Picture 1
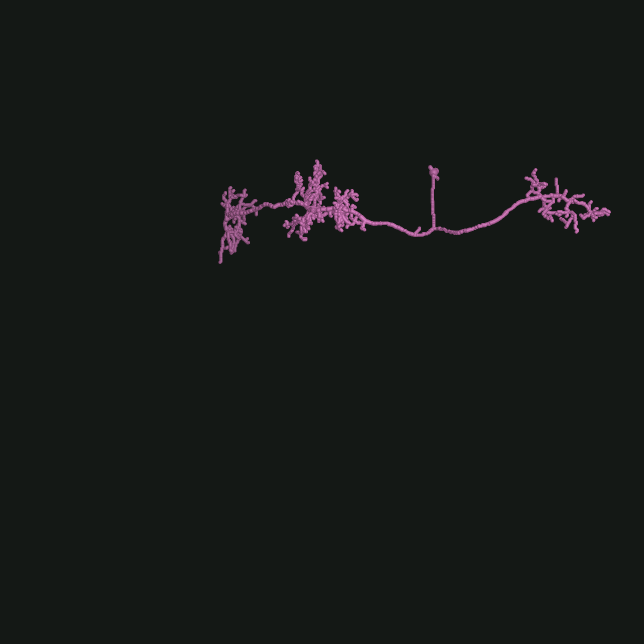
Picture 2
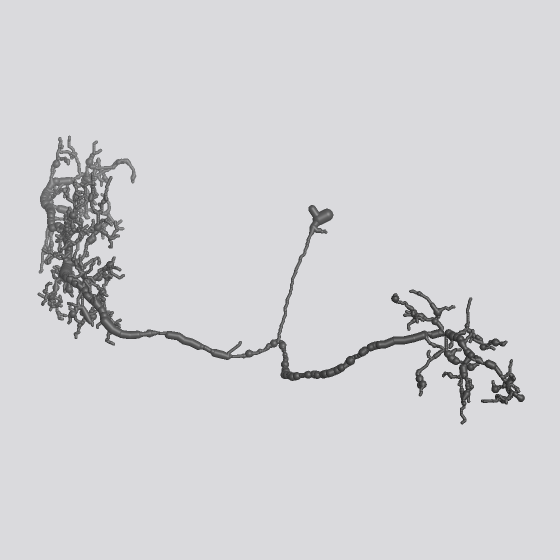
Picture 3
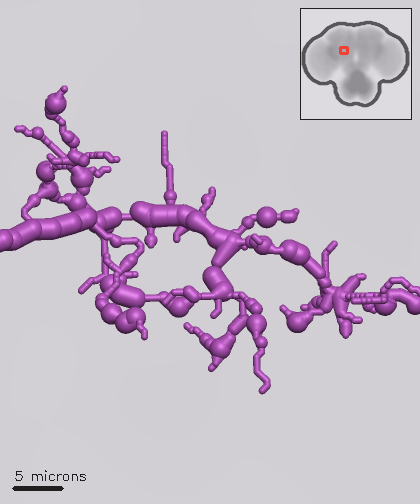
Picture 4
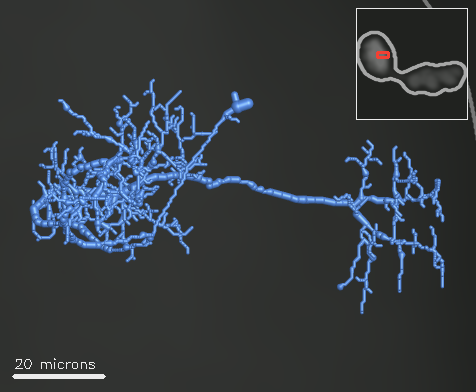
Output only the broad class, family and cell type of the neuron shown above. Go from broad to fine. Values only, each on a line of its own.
visual projection neuron
hemilineage VPNd1
LPLC4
